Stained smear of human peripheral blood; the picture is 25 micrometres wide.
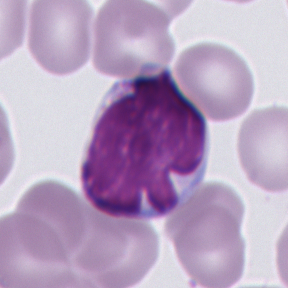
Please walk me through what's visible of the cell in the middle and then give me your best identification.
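A deep notch cuts into the lower edge of the nucleus, in which no nucleoli are visible. The cytoplasm is pale bluish and shows no granules. This is a large granular lymphocyte.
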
